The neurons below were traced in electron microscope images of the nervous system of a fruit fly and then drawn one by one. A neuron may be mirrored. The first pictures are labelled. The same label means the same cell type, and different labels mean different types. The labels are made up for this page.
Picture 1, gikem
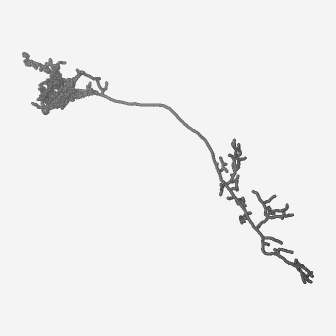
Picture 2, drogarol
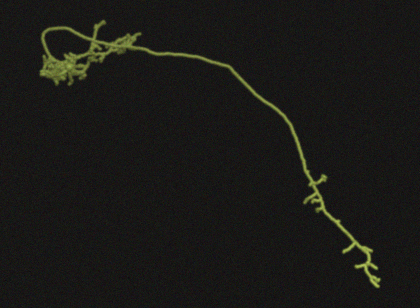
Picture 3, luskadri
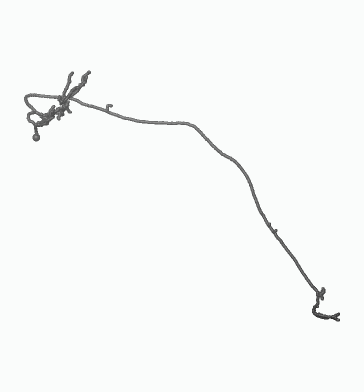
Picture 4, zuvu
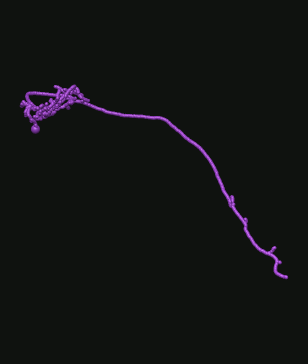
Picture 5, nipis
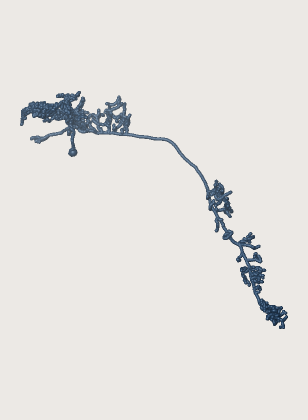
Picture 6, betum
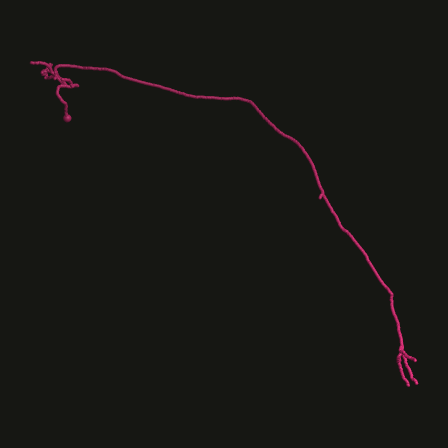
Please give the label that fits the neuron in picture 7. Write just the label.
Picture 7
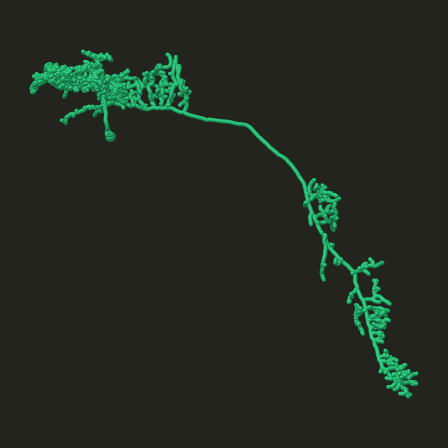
nipis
